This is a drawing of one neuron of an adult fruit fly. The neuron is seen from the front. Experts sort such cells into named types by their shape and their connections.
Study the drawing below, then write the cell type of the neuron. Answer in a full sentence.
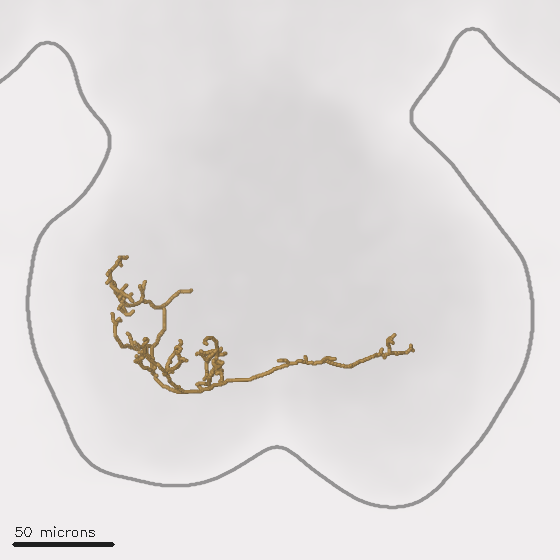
The cell type is IN19A060_d.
